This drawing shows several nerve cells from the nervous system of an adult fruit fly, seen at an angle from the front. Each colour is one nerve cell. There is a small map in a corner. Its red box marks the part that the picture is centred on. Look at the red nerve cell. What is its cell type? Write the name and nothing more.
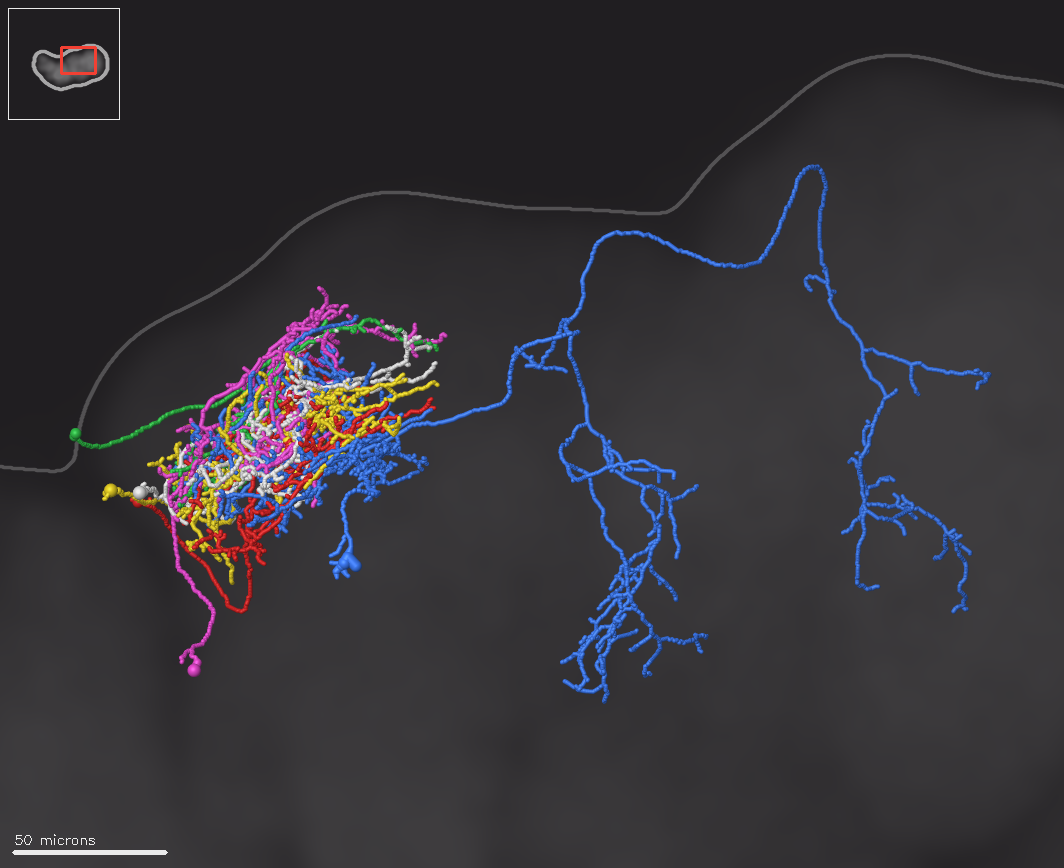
LHPV2a1_a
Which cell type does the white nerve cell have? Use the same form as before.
LHPV6k2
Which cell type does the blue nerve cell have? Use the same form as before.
CL021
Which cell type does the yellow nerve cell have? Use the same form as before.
LHPV6o1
